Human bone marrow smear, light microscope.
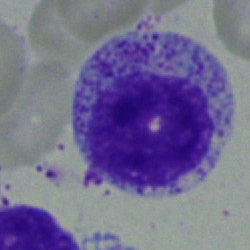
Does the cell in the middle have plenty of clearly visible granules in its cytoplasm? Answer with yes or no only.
Yes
